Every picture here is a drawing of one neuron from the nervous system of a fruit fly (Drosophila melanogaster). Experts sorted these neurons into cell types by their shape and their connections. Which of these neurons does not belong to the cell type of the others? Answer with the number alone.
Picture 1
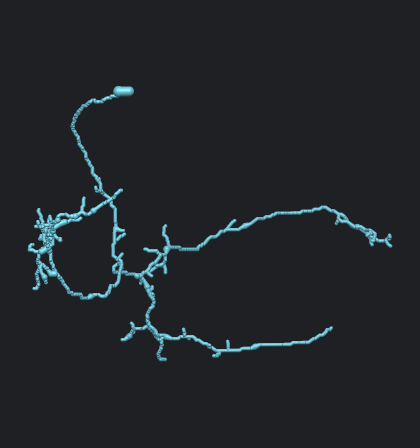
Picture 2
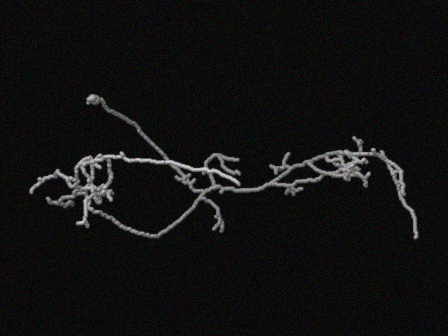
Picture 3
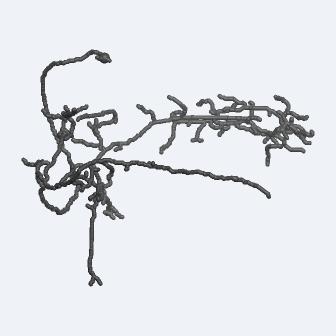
1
